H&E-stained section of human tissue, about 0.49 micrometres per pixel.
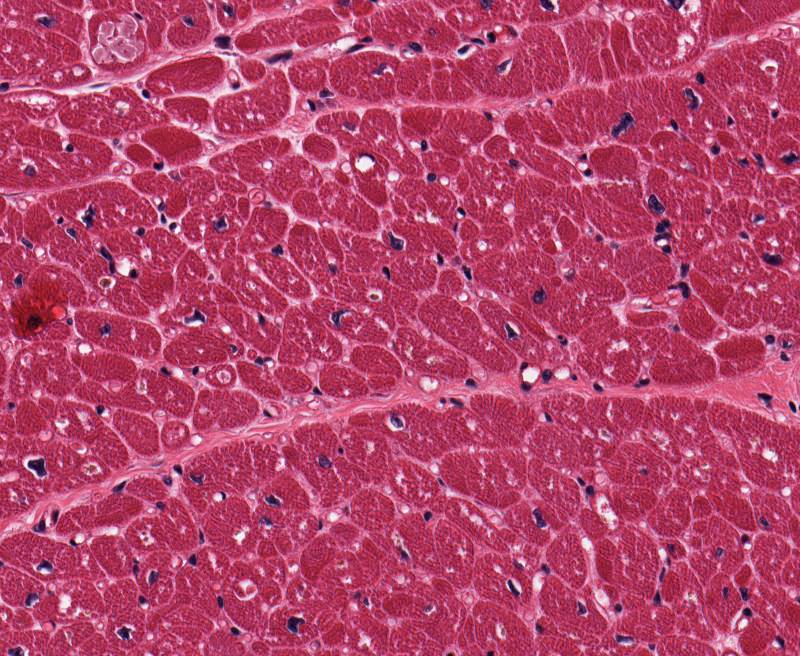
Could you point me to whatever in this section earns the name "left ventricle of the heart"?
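You're looking at the left ventricle of the heart. Take the fibre profiles first: they are tightly packed, with only narrow pale spaces between them. Their cytoplasm is deep red-pink and finely stippled. Many fibres have a small clear space near the centre, and in some of these sits a dark nucleus. Small dark blue nuclei are scattered over the whole field, many of them lying in those narrow spaces between fibres.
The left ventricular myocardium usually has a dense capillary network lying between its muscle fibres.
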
